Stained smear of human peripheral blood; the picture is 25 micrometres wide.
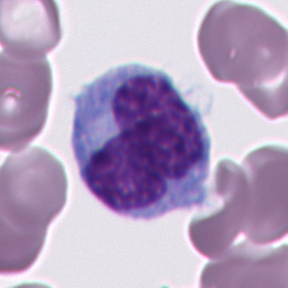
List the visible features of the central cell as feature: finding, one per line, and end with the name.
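Outline: roughly round, edge ragged rather than smooth
Projections: fine wispy strands at the upper right edge
Nucleus: folded, deep indentations giving a lobed look
Nucleolus: none seen
Identity: monocyte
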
